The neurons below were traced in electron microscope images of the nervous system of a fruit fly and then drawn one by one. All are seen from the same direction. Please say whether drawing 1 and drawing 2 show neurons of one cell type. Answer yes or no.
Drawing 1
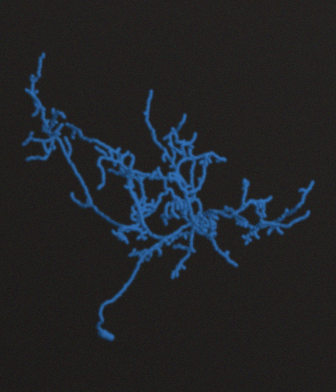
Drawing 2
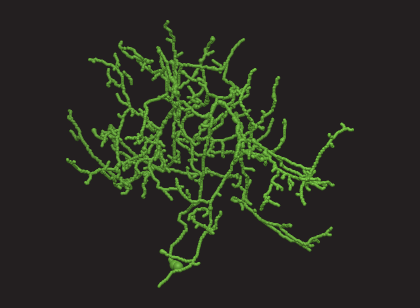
no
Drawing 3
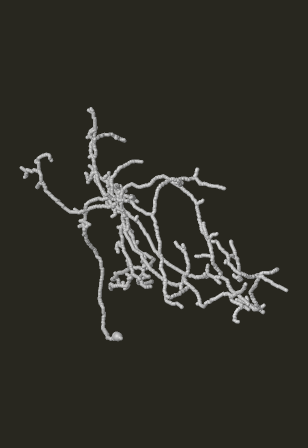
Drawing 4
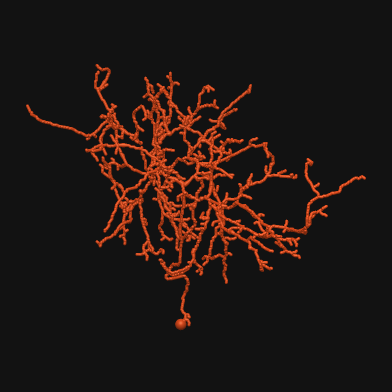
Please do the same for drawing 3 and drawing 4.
no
